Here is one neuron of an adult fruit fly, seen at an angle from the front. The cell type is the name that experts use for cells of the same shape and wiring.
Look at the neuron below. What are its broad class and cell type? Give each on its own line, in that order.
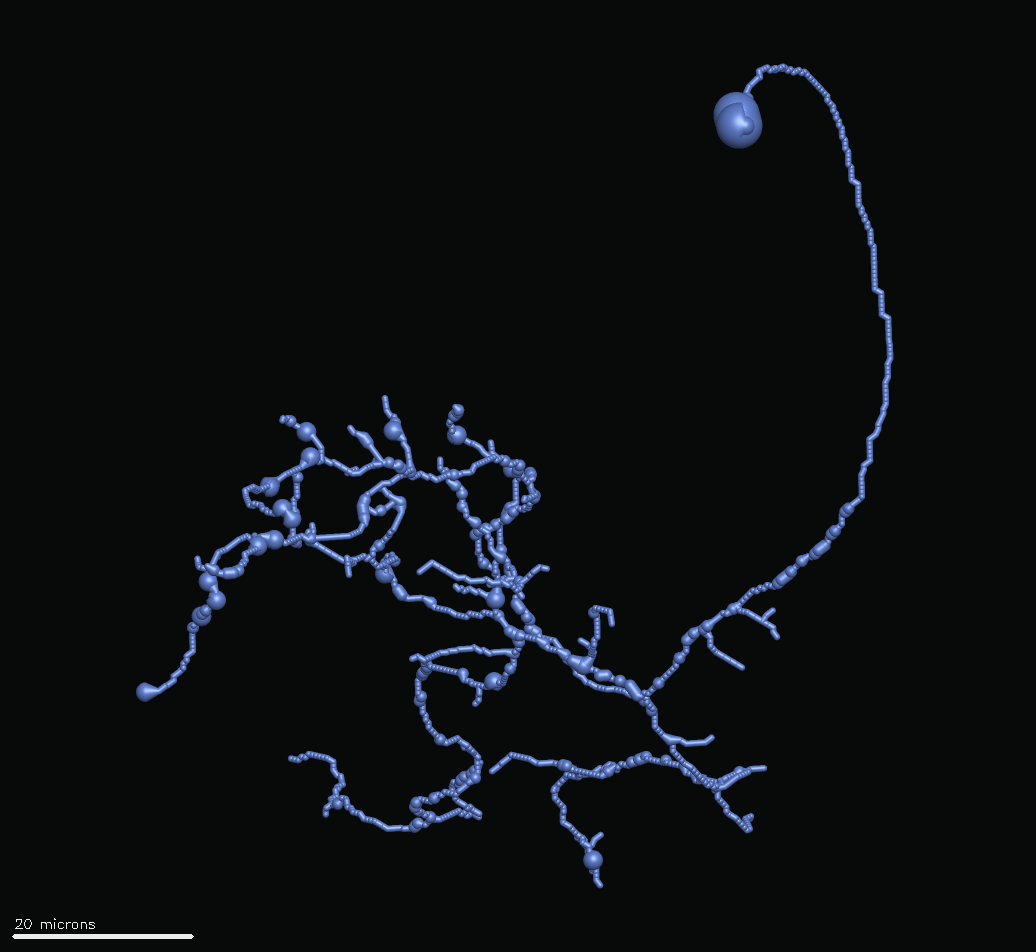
central-brain intrinsic neuron
SMP438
